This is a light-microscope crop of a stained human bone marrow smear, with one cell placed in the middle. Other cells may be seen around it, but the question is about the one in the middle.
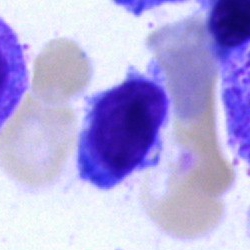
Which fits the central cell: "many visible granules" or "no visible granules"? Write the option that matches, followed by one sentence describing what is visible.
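No visible granules. No granules are seen in the cytoplasm.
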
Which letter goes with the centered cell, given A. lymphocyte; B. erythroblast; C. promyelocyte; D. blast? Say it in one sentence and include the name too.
The cell at the centre, correctly named in option A, is a lymphocyte.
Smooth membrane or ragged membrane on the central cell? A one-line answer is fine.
Because its outline is ragged or drawn out into projections, the cell lacks a smooth border.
